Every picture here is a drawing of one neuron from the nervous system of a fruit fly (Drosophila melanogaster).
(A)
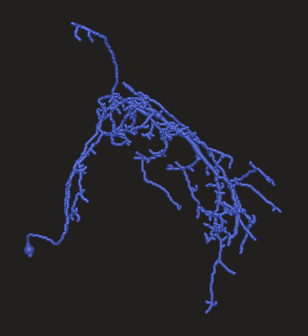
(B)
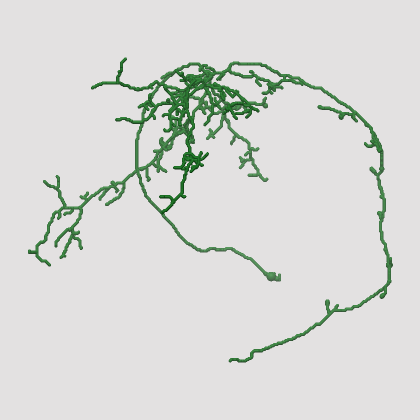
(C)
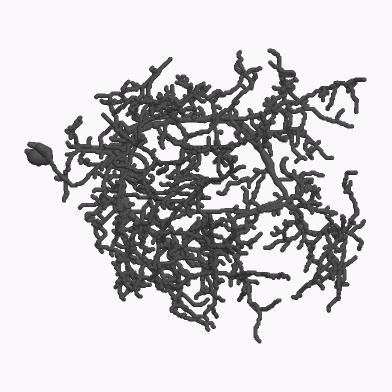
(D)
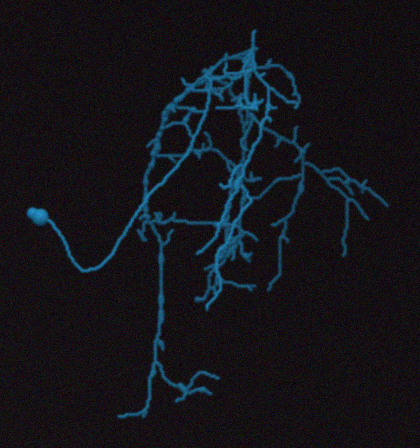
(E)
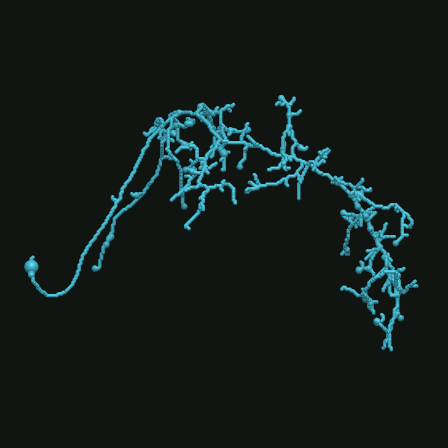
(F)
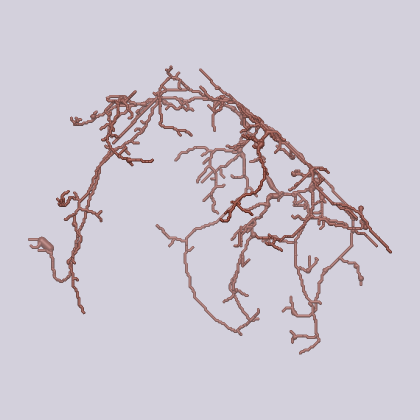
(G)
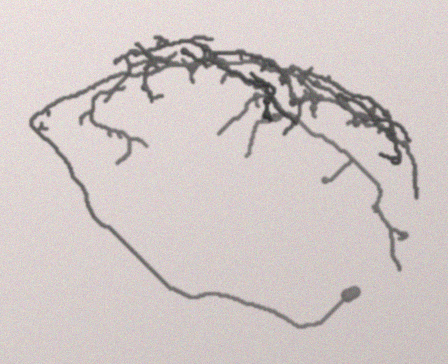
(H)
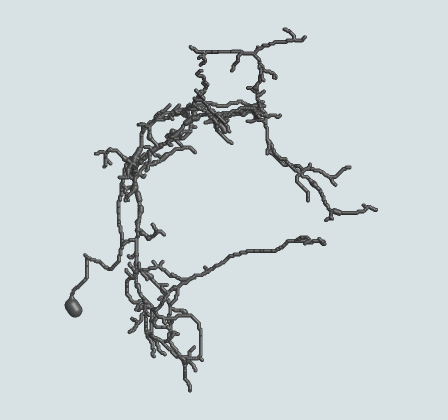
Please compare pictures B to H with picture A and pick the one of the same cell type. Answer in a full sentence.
The neuron in picture G is of the same cell type.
